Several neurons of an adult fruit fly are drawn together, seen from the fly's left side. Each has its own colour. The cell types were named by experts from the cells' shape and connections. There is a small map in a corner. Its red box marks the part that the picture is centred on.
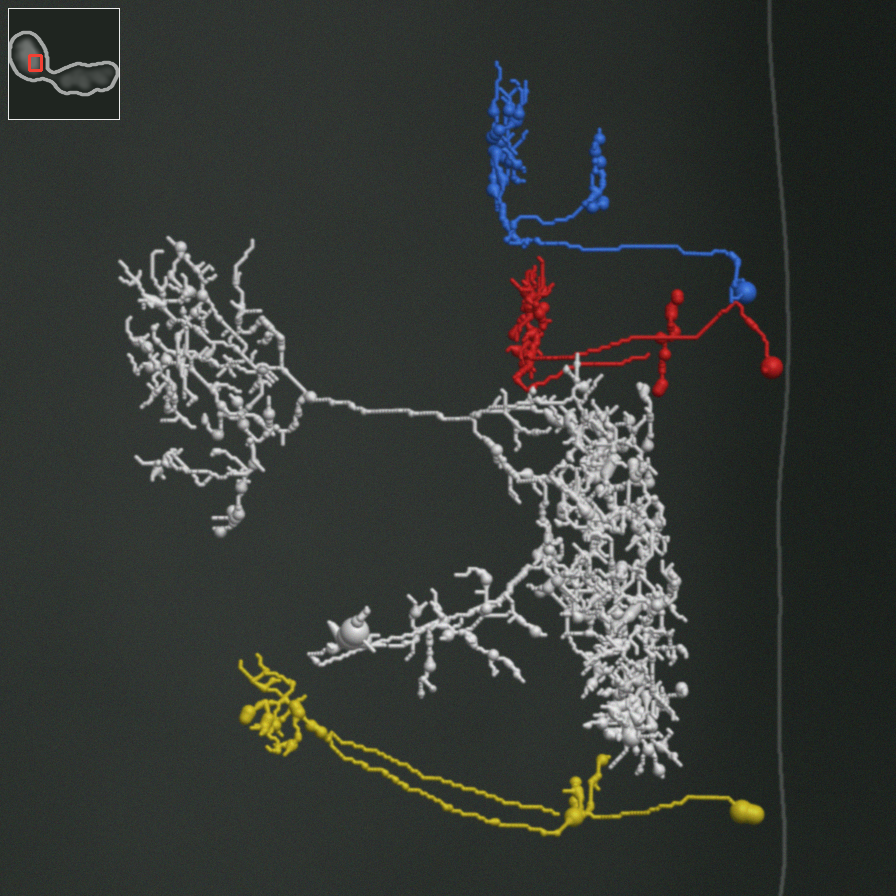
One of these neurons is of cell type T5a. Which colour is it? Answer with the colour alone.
yellow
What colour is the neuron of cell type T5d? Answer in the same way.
red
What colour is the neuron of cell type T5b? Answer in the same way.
blue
